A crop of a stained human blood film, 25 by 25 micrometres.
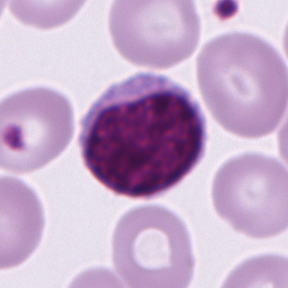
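Large granular lymphocyte in the middle of the smear. Take a look first at this large granular lymphocyte's round outline. The nucleus is round too, though its upper edge is flatter. Around it, the cytoplasm is pale bluish-lilac, and you won't find any vacuoles there.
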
